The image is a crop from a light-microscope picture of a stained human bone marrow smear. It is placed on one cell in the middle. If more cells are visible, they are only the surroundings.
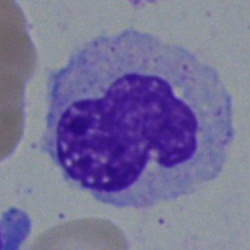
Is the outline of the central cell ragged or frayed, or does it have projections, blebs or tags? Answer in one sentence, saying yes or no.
Yes, a rough outline, ragged or with projections, blebs or tags, belongs to this cell.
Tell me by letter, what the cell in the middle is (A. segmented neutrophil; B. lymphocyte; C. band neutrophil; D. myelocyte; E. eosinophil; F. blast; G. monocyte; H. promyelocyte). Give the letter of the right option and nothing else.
G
